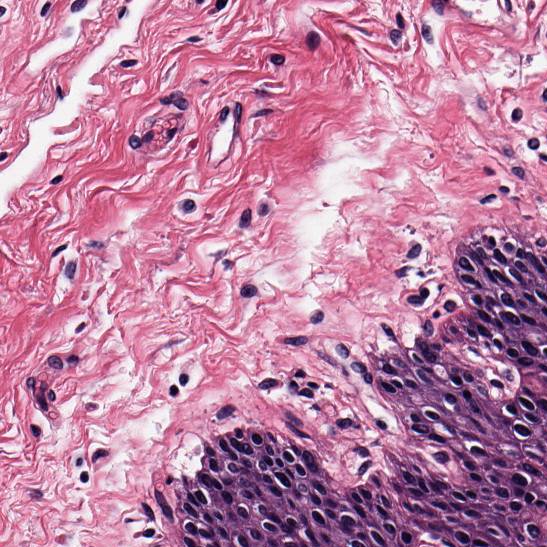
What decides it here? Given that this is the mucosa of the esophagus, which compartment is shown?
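What I see is loose connective tissue, filling the upper and left part of the field. Wavy pink collagen bundles carry scattered small spindle-to-oval nuclei; just above the epithelium, centrally, the stroma grows paler and looser than at upper left.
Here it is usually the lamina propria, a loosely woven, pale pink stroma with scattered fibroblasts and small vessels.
Sure enough, small thin-walled vessels lie near the top centre, and densely packed epithelial cells fill the lower right and bottom.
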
